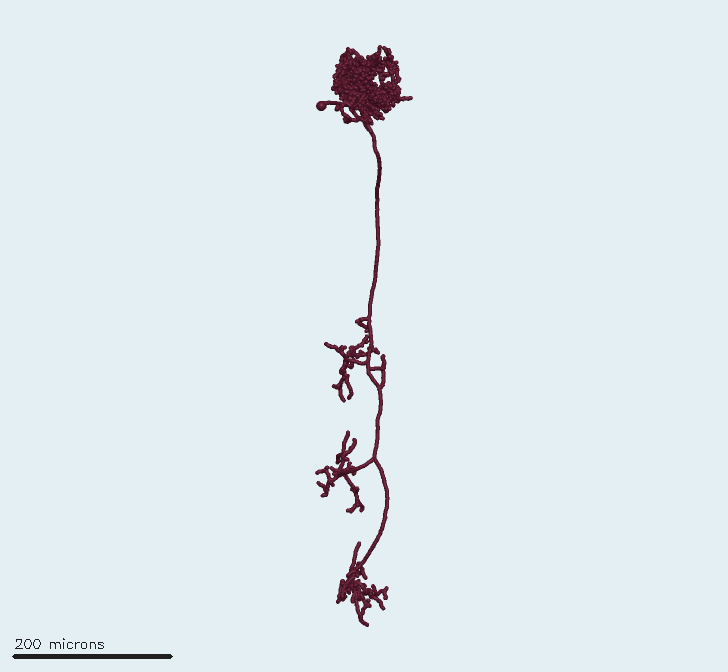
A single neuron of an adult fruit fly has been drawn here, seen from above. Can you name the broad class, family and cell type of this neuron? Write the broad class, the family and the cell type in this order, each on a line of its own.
descending neuron
hemilineage LB12
DNg88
